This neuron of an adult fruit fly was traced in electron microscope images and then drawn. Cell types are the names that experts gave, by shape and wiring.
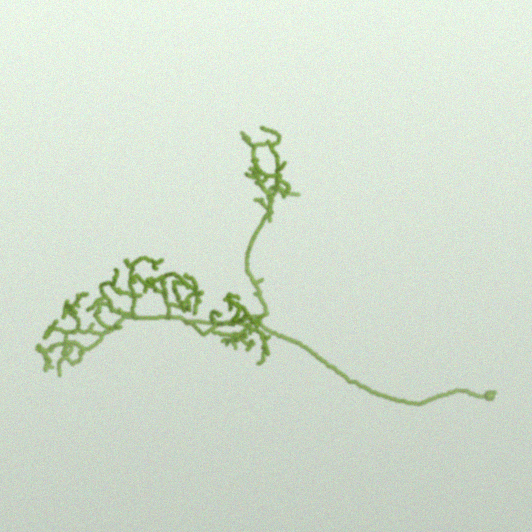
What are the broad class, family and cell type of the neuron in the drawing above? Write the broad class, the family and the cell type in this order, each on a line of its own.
central-brain intrinsic neuron
hemilineage AOTUv4_ventral
FB7I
